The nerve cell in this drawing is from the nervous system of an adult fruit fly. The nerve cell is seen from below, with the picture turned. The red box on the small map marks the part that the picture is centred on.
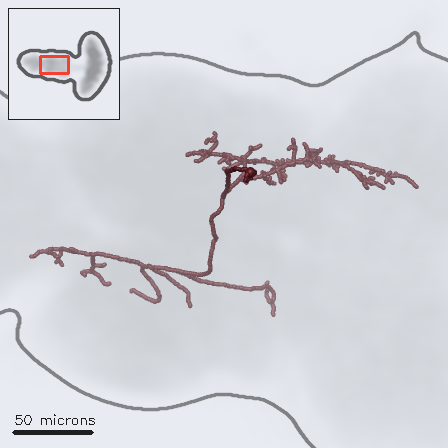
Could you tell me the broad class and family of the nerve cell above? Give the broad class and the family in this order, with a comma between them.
nerve-cord intrinsic neuron, hemilineage 07B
